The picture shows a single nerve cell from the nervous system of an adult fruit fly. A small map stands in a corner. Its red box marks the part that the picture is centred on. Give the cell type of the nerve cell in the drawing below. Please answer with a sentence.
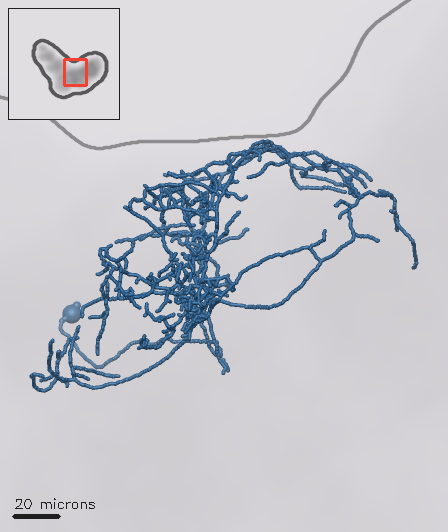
The cell type is DSKMP3.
